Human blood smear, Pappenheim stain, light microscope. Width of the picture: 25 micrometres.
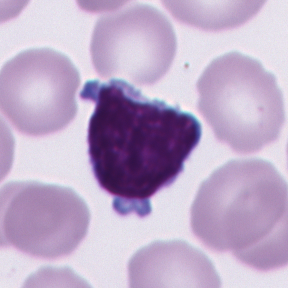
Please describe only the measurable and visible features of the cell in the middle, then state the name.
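Outline angular and irregular rather than round. Small pale blue buds of cytoplasm protrude from the lower edge; a pale blue knob sticks out at the upper left corner. Cytoplasm a scant pale blue rim, seen mainly along the upper edge. Nucleus about 10 micrometres across. Cell: typical lymphocyte.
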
